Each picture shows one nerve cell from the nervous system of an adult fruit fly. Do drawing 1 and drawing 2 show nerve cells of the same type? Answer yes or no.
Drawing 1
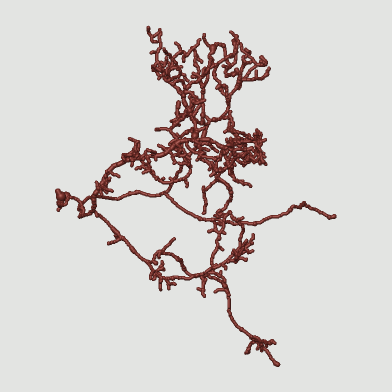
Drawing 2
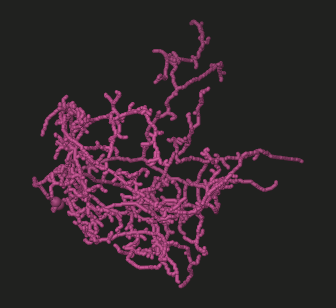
no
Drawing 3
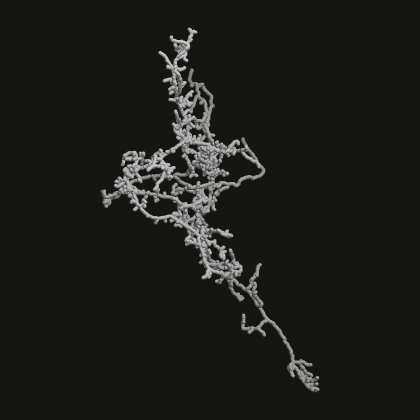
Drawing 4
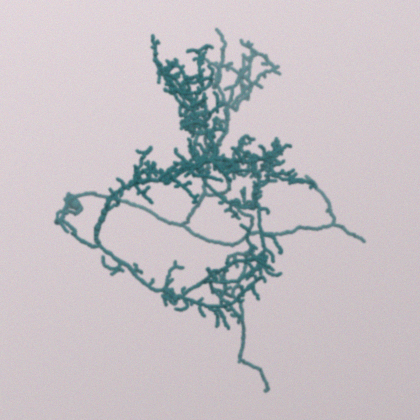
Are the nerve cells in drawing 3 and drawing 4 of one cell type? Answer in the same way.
no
